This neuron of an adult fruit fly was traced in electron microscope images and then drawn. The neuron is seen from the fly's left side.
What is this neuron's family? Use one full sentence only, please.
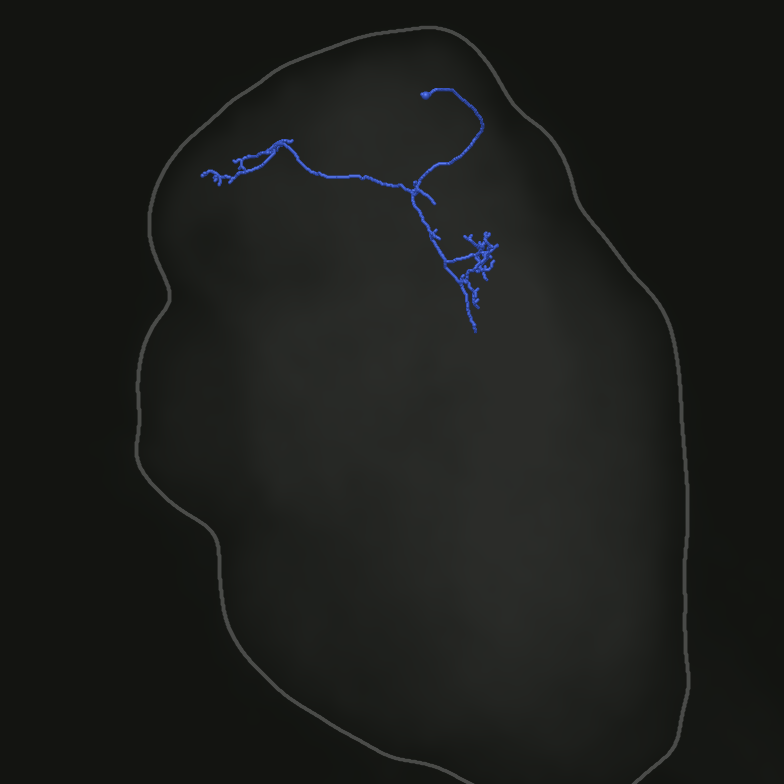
Regarding family, this neuron is hemilineage SLPad1_posterior.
